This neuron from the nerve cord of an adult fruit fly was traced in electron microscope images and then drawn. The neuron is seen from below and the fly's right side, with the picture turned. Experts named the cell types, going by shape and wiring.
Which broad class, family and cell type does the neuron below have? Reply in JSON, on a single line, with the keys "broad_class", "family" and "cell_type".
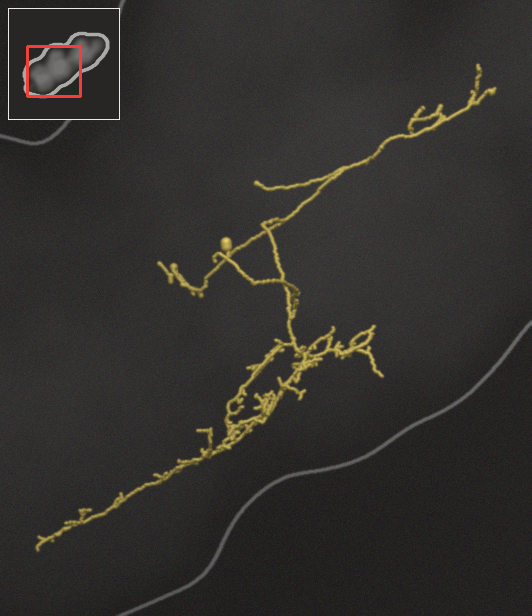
{"broad_class": "nerve-cord intrinsic neuron", "family": "hemilineage 07B", "cell_type": "IN07B077"}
